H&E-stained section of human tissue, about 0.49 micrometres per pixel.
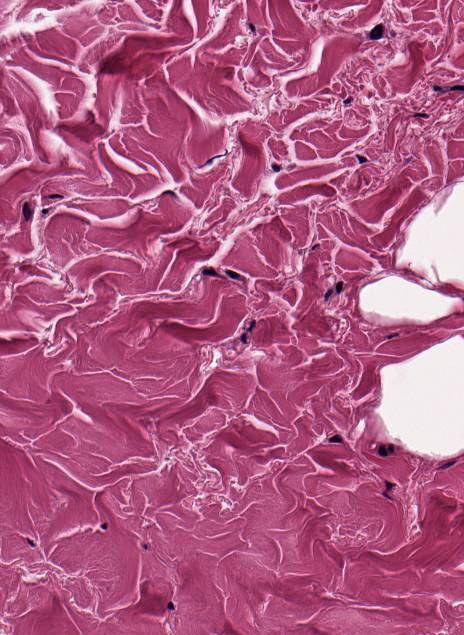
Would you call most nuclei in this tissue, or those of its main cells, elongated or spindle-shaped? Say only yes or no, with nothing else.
Yes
